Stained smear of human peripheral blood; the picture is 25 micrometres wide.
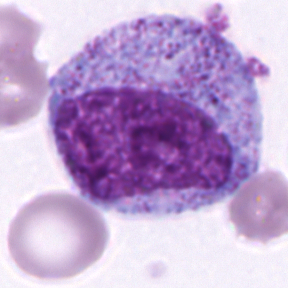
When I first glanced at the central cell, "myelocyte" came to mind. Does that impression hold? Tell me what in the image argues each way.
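Notice the pale greyish-blue background of the cytoplasm, with many small purple granules scattered all through it. This cell is a promyelocyte, not a myelocyte.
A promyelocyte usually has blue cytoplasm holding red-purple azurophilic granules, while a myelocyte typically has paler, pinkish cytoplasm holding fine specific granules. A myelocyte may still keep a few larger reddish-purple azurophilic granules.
Purple granules on their own would therefore not fully rule out a myelocyte; it is the bluish cytoplasm that weighs against it. The nucleus measures about 17 by 11 micrometres.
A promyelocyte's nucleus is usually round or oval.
The cell outline is roughly round and smooth for most of its circumference, but small knobby purple projections stand out from its upper-right edge. A red cell touches the cell at its lower-right edge.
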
